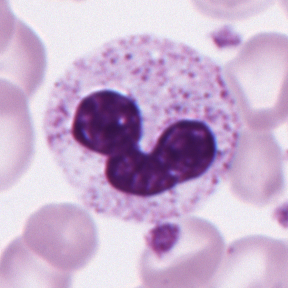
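Segmented neutrophil at the centre of the peripheral blood smear. The cell has a round outline. Its nucleus consists of two lobes joined by a broad band of nuclear material. Abundant cytoplasm surrounds the nucleus widely and contains small purple granules scattered throughout.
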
